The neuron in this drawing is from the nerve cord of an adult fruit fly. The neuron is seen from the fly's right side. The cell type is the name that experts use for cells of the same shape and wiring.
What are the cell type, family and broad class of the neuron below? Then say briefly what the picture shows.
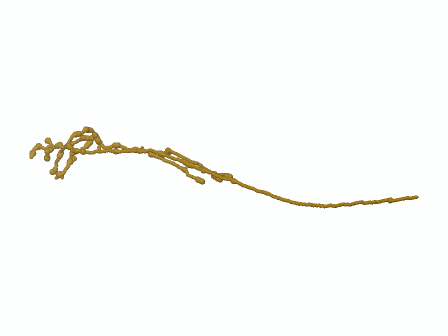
Its cell type is DNge072. Its family is hemilineage LB6. It is a descending neuron. No cell body is drawn. In this view it is more than twice as wide as it is tall.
